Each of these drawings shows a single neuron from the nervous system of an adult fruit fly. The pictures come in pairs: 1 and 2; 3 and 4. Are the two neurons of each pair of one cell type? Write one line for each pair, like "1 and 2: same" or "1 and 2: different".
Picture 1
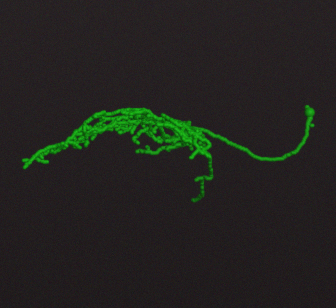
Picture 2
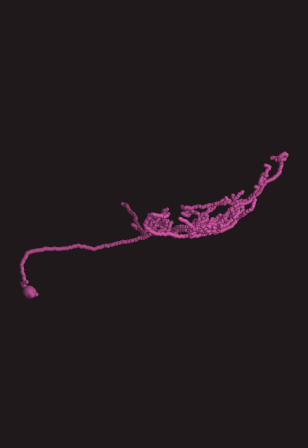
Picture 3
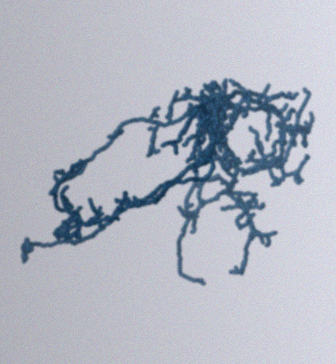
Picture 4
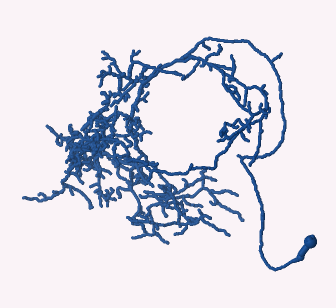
1 and 2: same
3 and 4: same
